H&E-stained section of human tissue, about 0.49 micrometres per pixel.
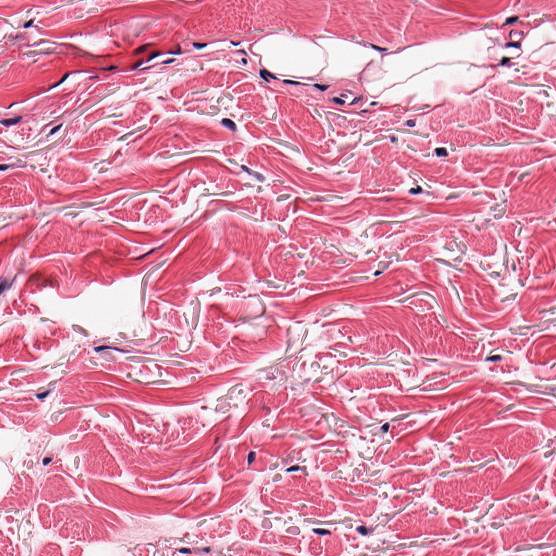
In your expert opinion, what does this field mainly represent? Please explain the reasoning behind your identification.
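This is dermis, pink fibre bundles filling the field and running in many directions. Some are cut lengthwise as long wavy bands, others across as small angular profiles. Small, dark purple nuclei are sparse, mostly lying in narrow pale gaps between bundles.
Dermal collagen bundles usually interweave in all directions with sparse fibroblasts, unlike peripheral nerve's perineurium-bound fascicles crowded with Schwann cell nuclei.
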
